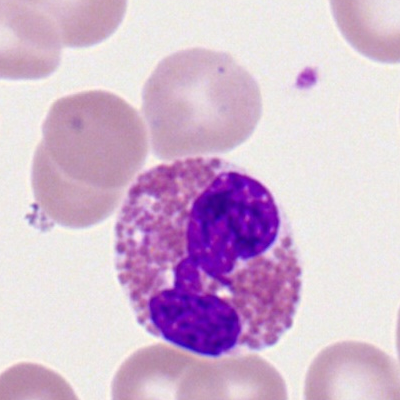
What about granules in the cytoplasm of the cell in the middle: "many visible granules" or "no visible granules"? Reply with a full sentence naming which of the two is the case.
In the cytoplasm of this cell, many granules are visible.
